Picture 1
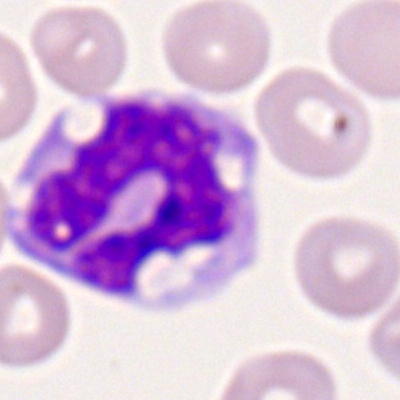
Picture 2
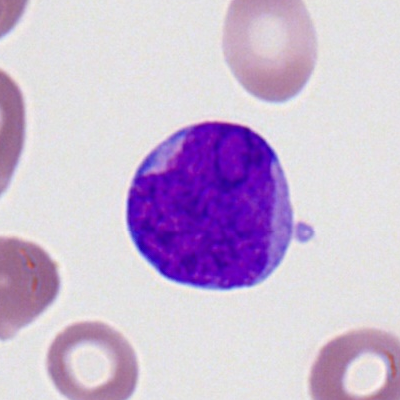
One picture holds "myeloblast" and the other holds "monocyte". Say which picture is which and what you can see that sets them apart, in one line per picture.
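Picture 1 shows a monocyte: A cluster of clear vacuoles lies at the lower edge of the cell.
Picture 2 shows a myeloblast: No vacuoles are seen in the cytoplasm.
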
